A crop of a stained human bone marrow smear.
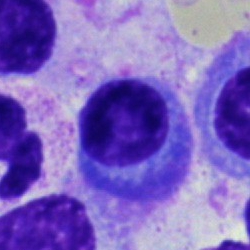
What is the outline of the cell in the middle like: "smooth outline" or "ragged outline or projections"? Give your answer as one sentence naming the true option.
The cell's outline is smooth, without projections.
